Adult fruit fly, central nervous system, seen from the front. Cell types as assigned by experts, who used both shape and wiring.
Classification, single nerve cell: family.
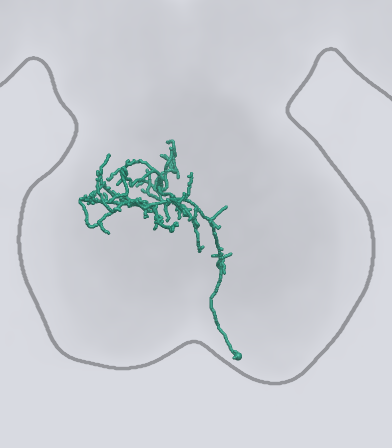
hemilineage 06B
